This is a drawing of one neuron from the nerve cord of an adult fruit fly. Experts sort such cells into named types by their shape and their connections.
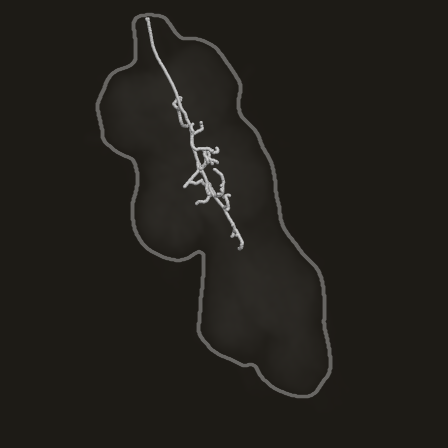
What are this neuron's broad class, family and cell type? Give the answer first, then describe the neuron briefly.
This is a descending neuron. The family is DNp. The cell type is DNp03. The drawing shows no cell body. As drawn here it is taller than it is wide.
